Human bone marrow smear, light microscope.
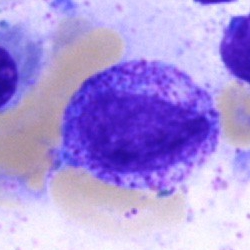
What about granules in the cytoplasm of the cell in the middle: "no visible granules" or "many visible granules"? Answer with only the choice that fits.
Many visible granules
